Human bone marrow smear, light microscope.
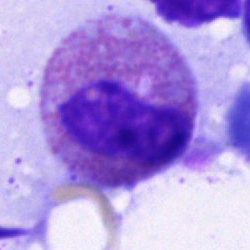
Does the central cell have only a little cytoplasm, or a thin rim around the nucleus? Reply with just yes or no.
No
